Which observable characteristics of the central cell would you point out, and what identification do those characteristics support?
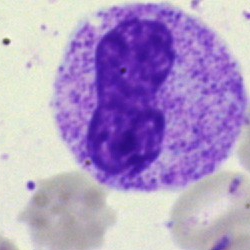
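A smooth, round outline encloses this cell. The long axis of its nucleus runs from top to bottom, and no nucleoli are visible in it. Fine purple granules are scattered throughout the cytoplasm. This central cell is a band neutrophil.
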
